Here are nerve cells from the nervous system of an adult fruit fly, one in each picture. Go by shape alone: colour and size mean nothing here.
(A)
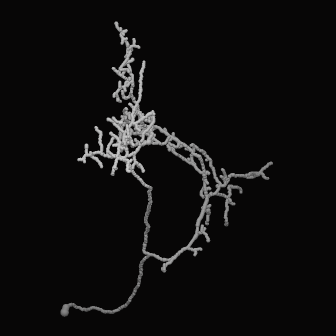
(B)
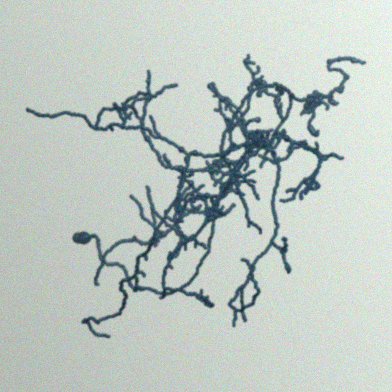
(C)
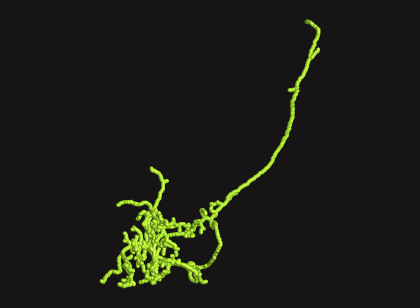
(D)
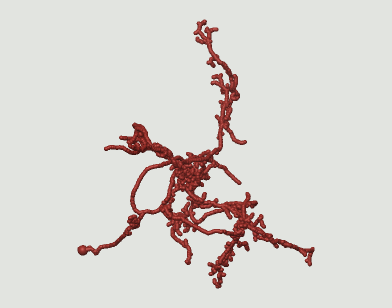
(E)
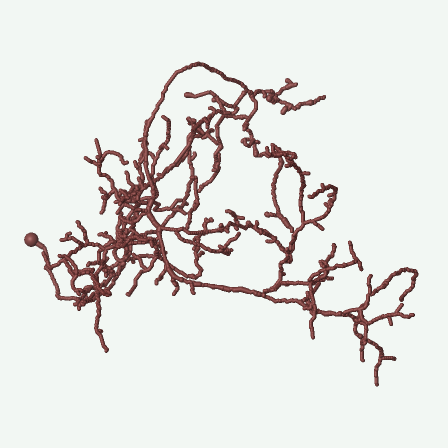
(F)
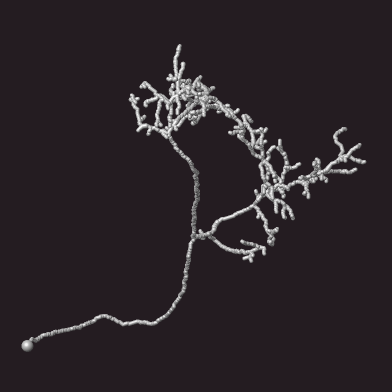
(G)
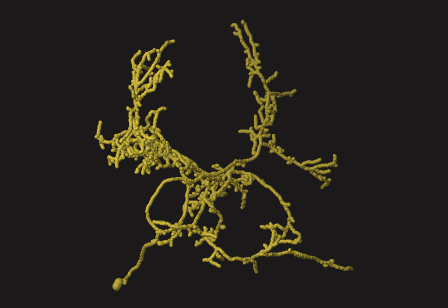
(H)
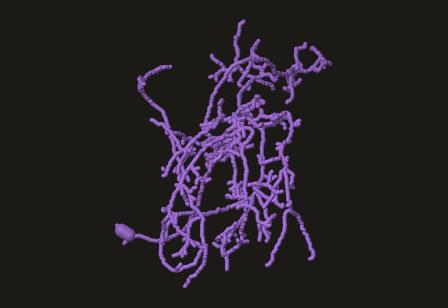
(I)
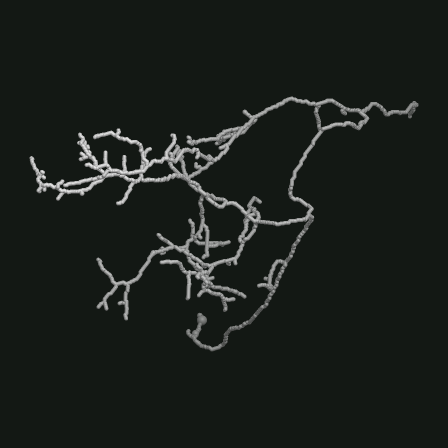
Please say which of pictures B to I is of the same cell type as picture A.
F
